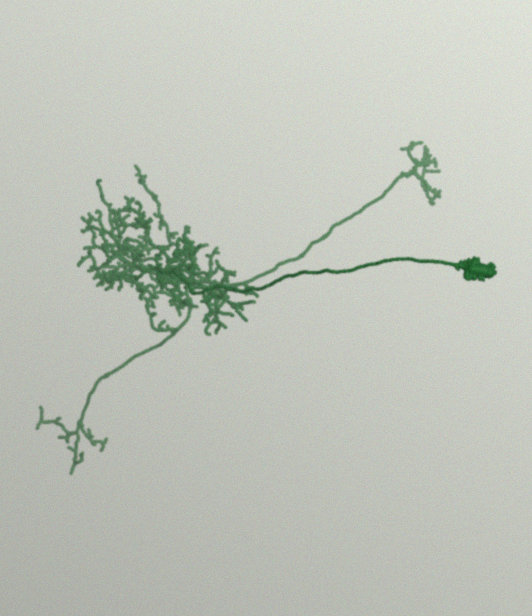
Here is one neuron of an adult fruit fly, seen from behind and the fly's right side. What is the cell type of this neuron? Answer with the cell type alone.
Y11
